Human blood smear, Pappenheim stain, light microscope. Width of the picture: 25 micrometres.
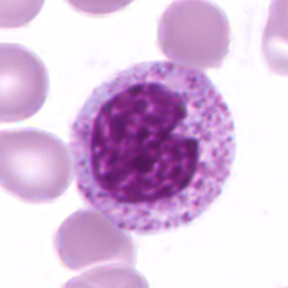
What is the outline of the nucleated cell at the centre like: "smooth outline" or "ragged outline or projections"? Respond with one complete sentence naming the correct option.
What bounds the cell is a smooth, even outline.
